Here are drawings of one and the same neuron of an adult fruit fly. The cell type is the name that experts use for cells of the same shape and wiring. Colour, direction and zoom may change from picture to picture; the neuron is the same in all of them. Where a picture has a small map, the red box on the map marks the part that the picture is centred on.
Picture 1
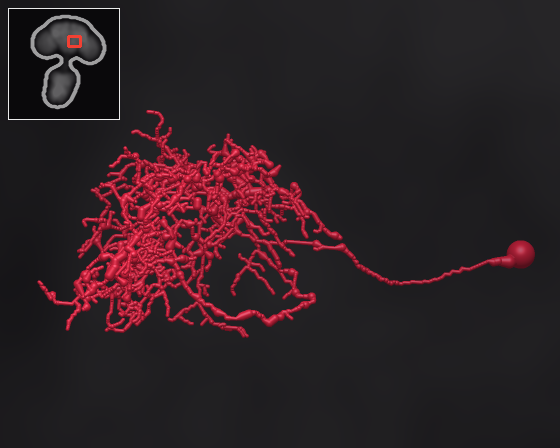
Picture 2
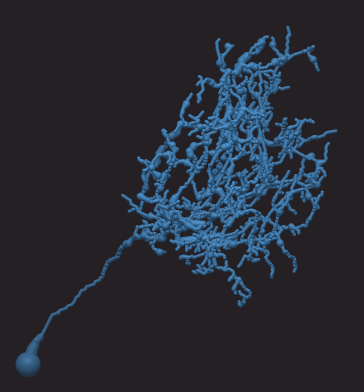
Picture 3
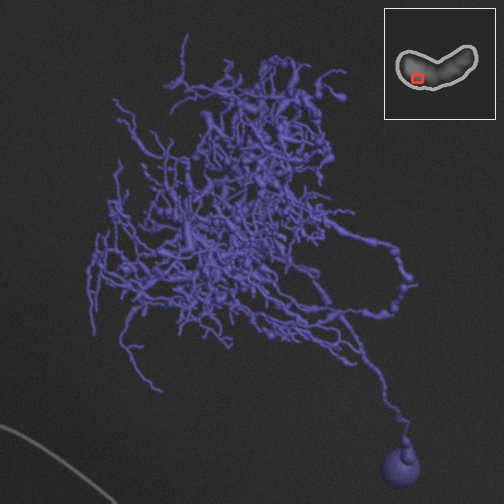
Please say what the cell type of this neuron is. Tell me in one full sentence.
Among cell types, the one for this neuron is PRW053.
